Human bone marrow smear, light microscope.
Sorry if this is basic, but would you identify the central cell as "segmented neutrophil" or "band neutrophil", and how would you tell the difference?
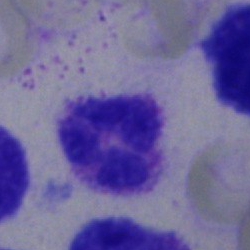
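This is a segmented neutrophil. Its nucleus, which fills most of the cell, is divided into several lobes grouped around a paler central area.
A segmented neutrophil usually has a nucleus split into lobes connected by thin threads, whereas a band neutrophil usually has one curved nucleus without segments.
The chromatin is dark purple and coarsely clumped, and fine reddish-purple granules lie along the edge of the cell.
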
